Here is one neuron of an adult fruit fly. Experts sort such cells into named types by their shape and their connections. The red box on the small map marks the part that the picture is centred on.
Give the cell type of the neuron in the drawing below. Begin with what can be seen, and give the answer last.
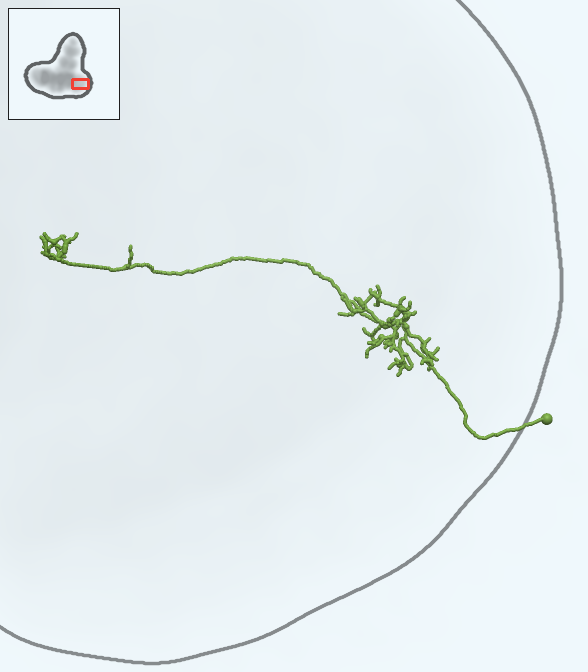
Its cell body lies on the right of the picture. The picture shows dozens of branch ends. This is an optic-lobe intrinsic neuron. The cell type is Tm5b.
